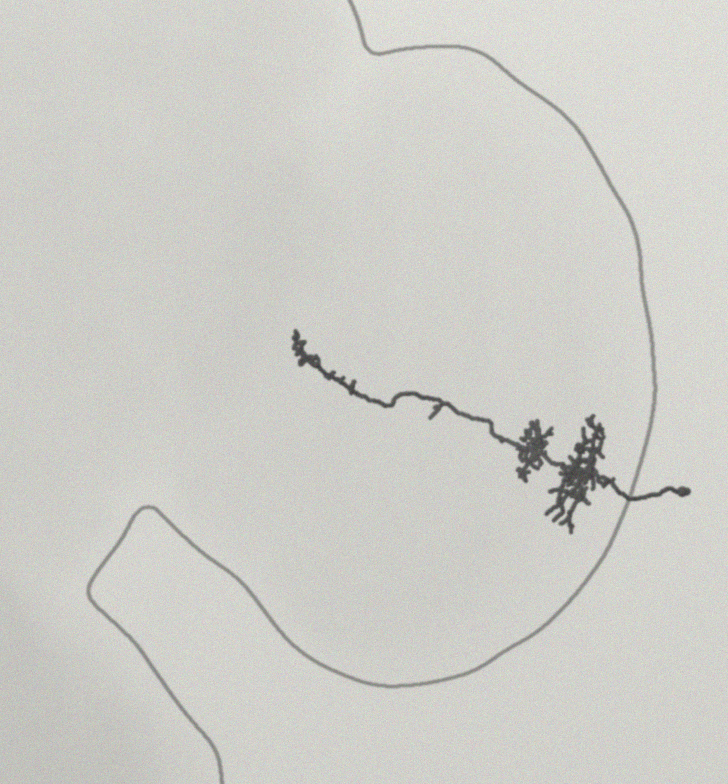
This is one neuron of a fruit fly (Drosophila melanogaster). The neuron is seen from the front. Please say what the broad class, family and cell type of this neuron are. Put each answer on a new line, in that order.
optic-lobe intrinsic neuron
Tm
Tm16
